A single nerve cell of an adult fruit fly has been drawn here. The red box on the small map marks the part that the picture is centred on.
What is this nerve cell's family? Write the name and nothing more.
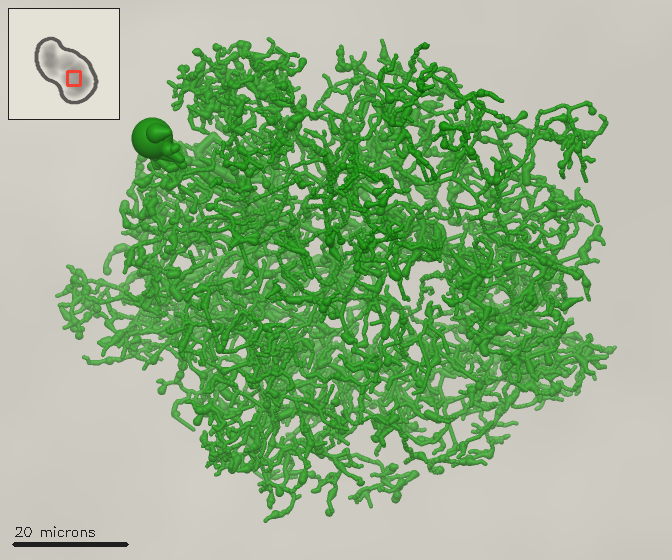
hemilineage ALl1_dorsal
